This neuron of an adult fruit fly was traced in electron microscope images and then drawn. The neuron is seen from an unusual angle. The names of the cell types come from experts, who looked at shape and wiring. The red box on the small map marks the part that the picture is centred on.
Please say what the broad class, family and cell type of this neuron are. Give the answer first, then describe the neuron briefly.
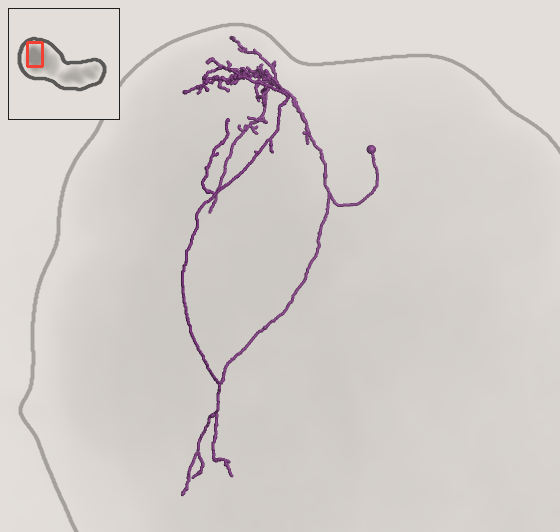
It is a central-brain intrinsic neuron. The family is hemilineage DM2_central. Its cell type is SMP304. In this view it is taller than it is wide.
